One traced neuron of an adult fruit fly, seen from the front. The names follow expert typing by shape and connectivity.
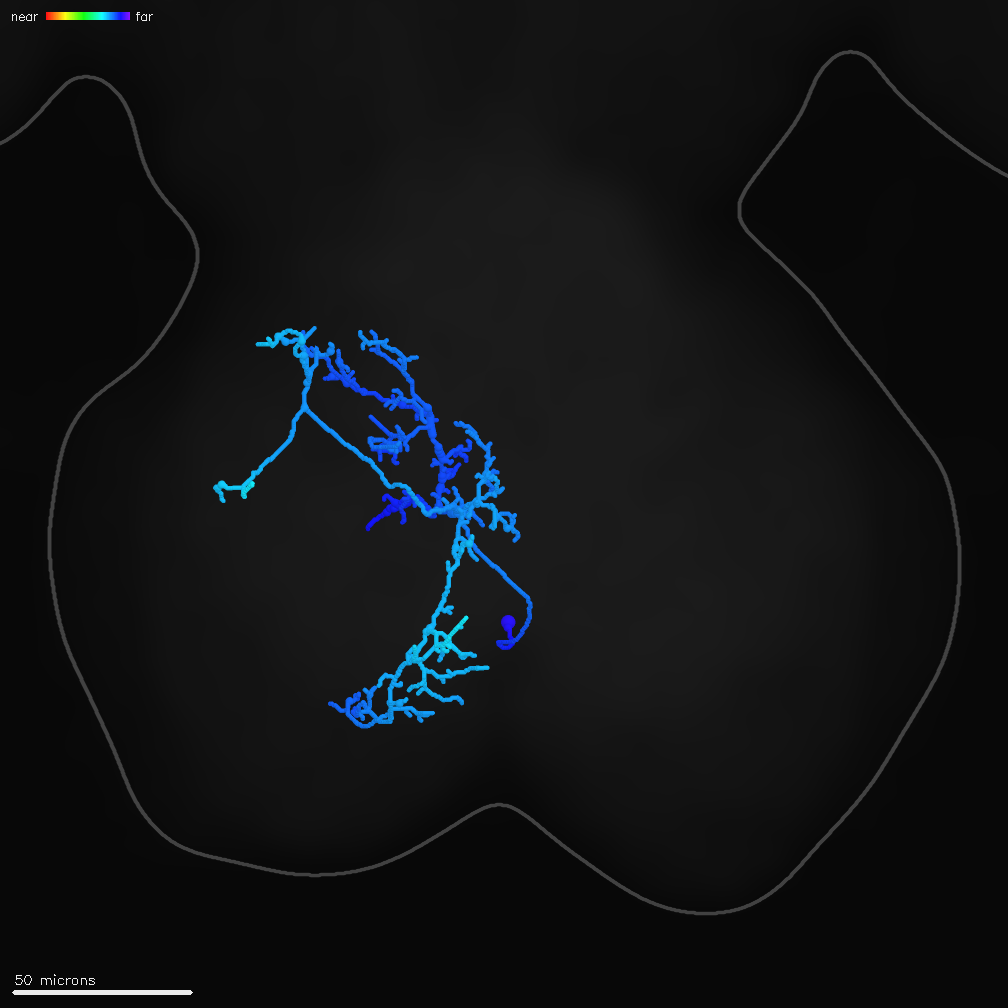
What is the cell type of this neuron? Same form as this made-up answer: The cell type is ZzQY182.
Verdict: The cell type is IN04B096.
